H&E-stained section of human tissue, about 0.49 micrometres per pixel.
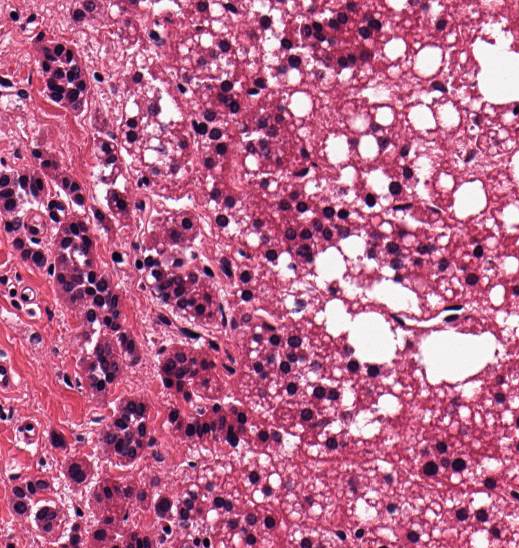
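Adrenal gland. On the left, pink fibrous stroma holds small cell clusters; on the right, a continuous sheet of vacuolated cells. Among those cells are clear, round, empty vacuoles of varying size, the largest toward the upper and middle right. Their nuclei look small, round and dark, mostly one per cell, in pale pink, finely bubbly cytoplasm.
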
